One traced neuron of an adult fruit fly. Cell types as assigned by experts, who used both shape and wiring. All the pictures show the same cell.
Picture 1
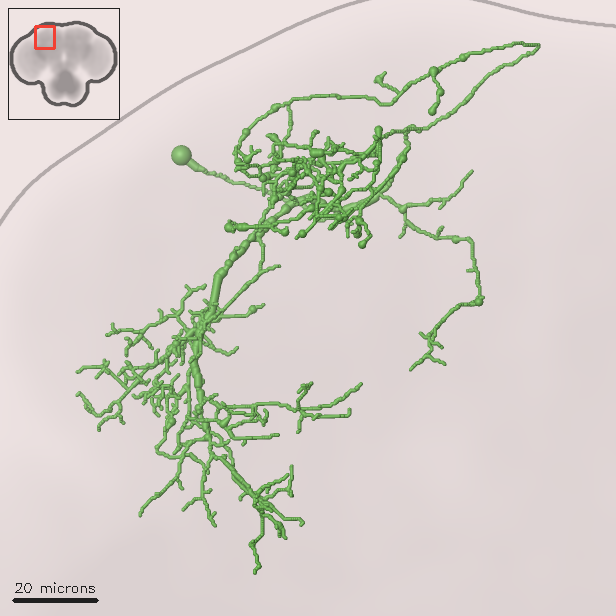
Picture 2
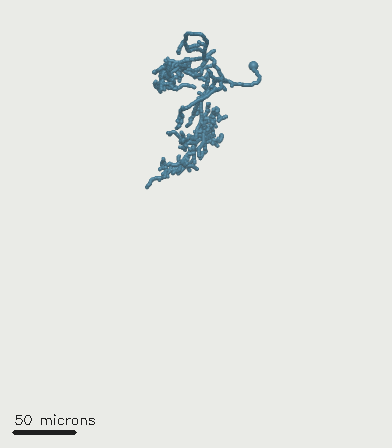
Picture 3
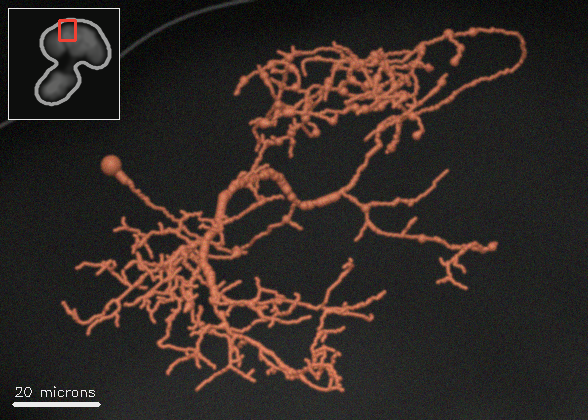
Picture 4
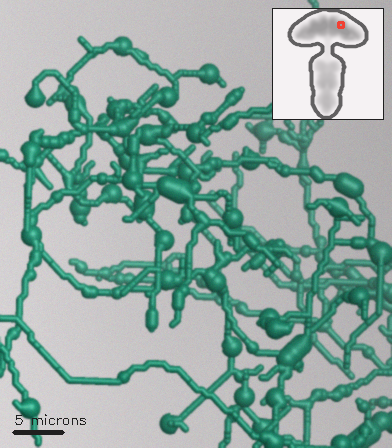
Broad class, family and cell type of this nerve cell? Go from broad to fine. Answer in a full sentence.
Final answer: A central-brain intrinsic neuron of hemilineage SLPpl1, type CB3464.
